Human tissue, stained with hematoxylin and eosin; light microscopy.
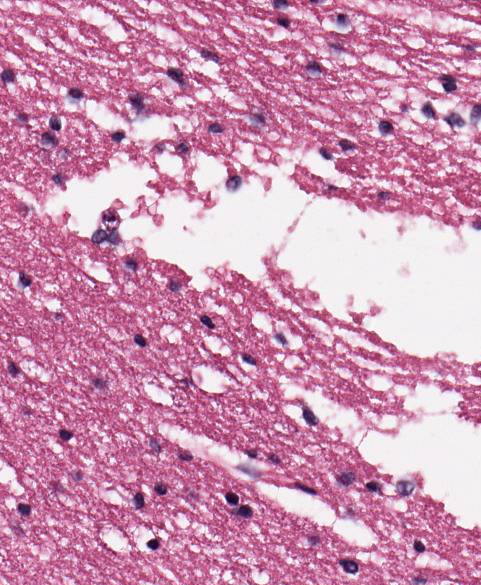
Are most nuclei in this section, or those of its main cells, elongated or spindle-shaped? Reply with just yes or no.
No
